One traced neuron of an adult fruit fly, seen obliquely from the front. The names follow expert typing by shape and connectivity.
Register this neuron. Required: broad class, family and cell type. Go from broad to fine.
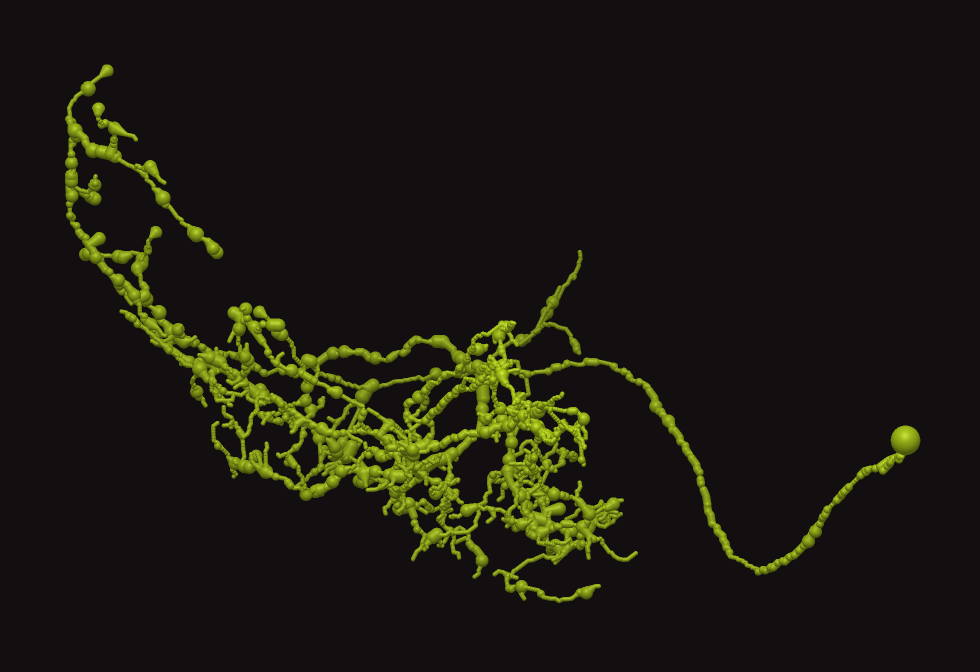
central-brain intrinsic neuron; hemilineage LB7; GNG203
